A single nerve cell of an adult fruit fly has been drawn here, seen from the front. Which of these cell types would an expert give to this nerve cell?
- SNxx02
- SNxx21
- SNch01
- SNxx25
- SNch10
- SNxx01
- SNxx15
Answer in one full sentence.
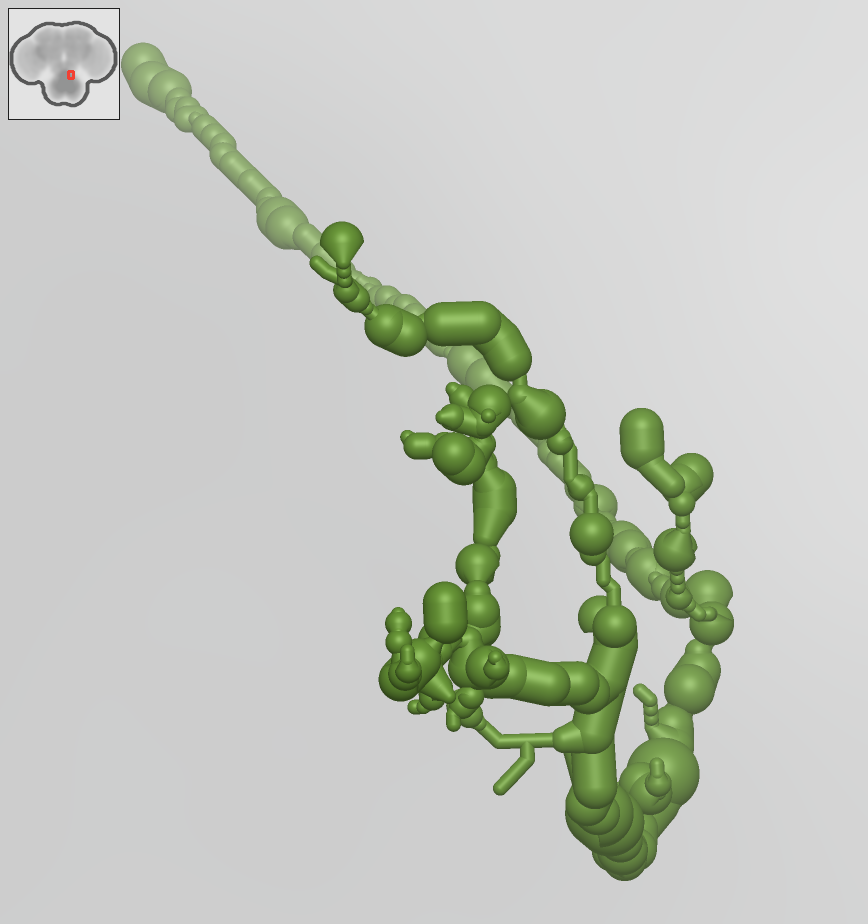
Typed by cell type, the nerve cell is SNxx02.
